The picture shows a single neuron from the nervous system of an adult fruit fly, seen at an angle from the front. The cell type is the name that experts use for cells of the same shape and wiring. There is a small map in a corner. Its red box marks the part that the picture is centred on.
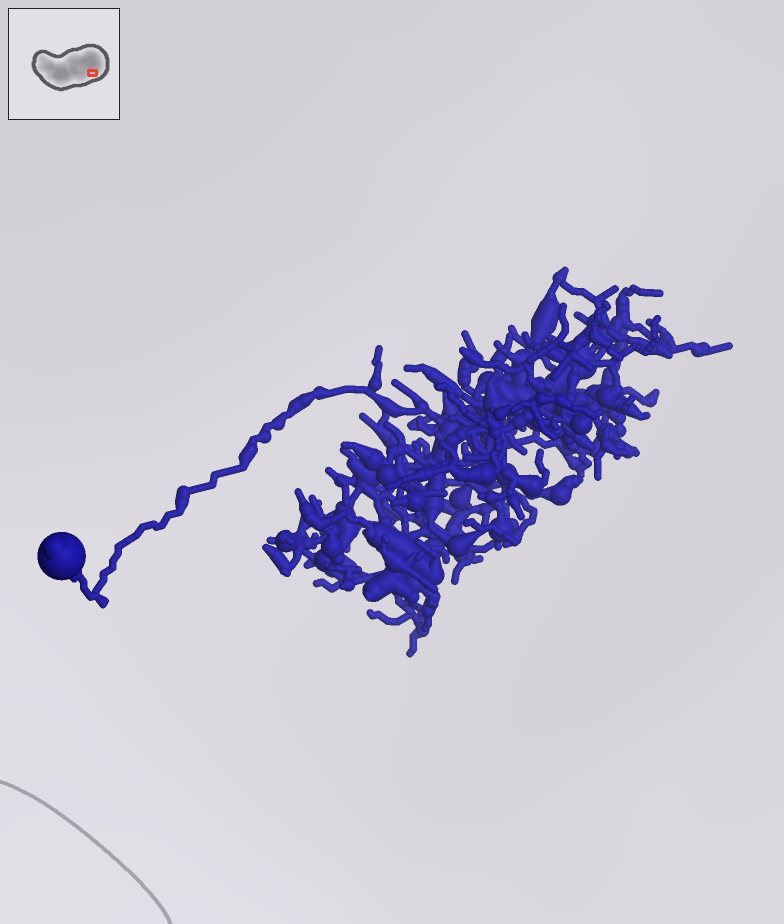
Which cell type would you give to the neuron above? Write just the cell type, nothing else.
Pm1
